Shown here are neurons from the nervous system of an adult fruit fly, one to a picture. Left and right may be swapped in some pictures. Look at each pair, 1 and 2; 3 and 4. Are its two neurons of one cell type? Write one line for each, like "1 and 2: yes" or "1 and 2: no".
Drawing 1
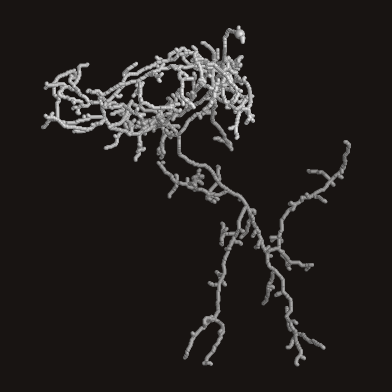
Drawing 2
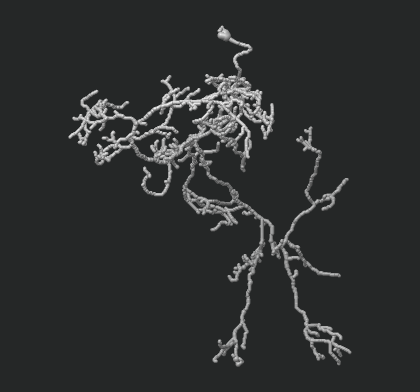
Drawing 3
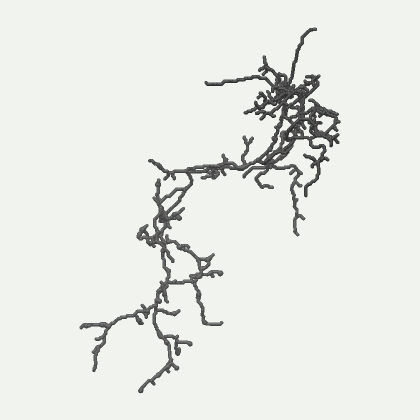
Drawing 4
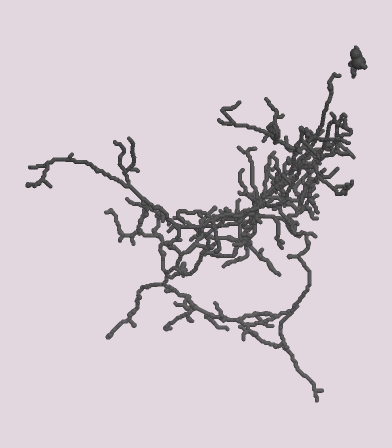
1 and 2: yes
3 and 4: no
